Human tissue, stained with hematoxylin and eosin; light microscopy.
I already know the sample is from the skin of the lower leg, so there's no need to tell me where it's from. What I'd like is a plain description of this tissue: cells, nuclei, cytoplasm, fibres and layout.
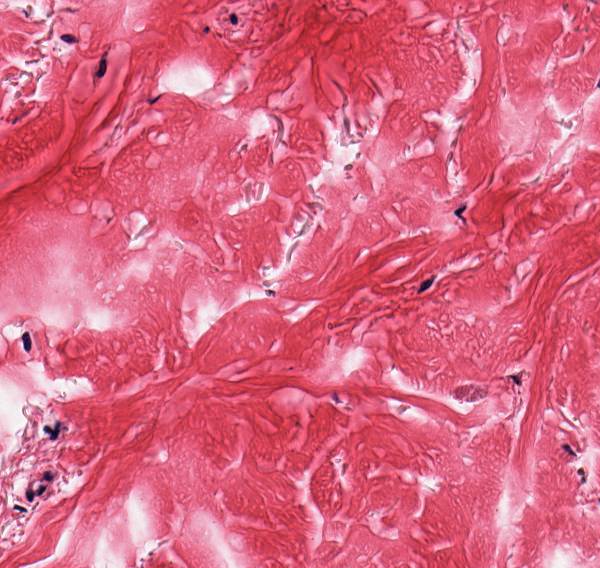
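Densely packed pink collagen bundles fill the whole field, running in many different directions. Nuclei are sparse, with only a few scattered across the field. The fibroblast nuclei are small, dark and elongated, each lying singly between the bundles. At the lower left edge sits a small group of several dark nuclei.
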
